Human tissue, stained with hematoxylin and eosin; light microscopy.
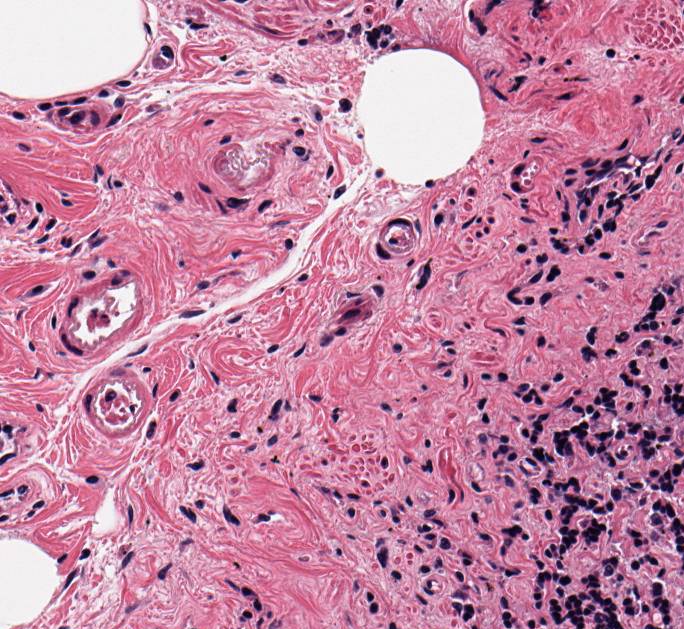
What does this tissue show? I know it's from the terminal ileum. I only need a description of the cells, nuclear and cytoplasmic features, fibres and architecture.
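Field mostly dense pink collagenous stroma. Collagen bundles wavy, running in varied directions, not in one parallel array. Scattered spindle-shaped dark nuclei between the bundles. Lower right: dense cluster of small, dark, round lymphocyte nuclei.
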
